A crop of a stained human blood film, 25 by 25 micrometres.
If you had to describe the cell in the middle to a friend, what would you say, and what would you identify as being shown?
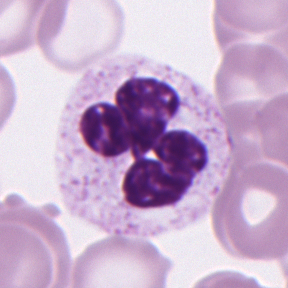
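A smooth, round outline encloses this cell. Inside, the nucleus is split into four separate lobes. Fine pinkish-violet granules are scattered all through the cytoplasm, and no vacuoles appear there. The cell is a segmented neutrophil.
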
